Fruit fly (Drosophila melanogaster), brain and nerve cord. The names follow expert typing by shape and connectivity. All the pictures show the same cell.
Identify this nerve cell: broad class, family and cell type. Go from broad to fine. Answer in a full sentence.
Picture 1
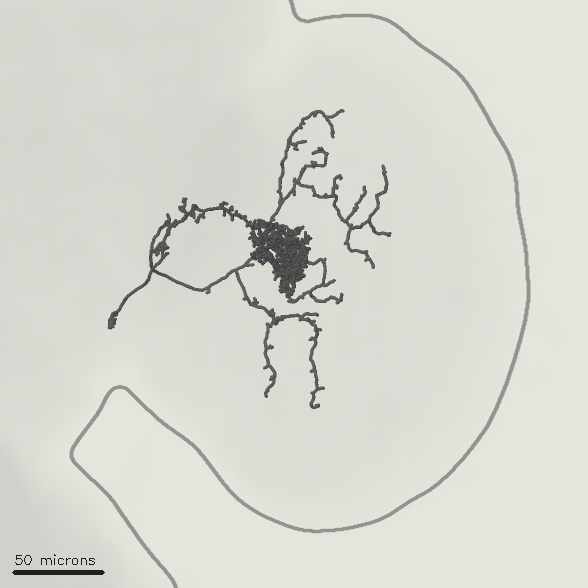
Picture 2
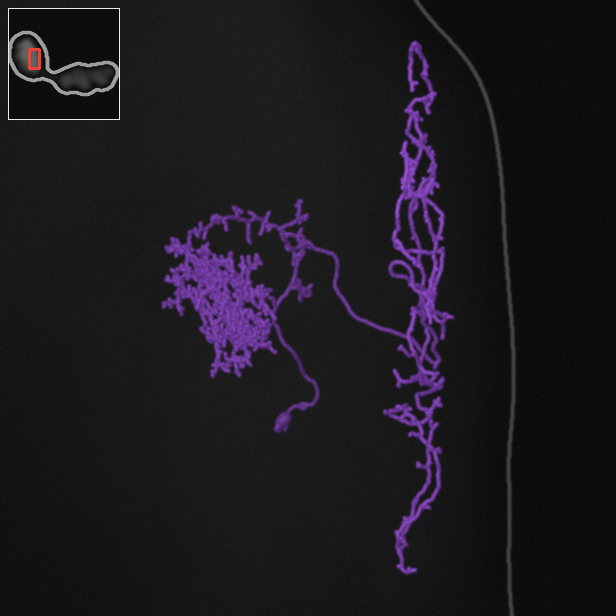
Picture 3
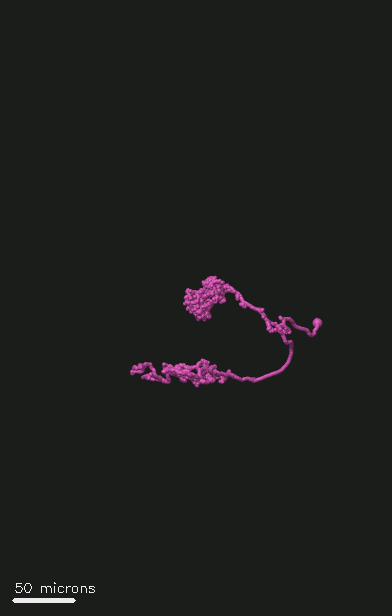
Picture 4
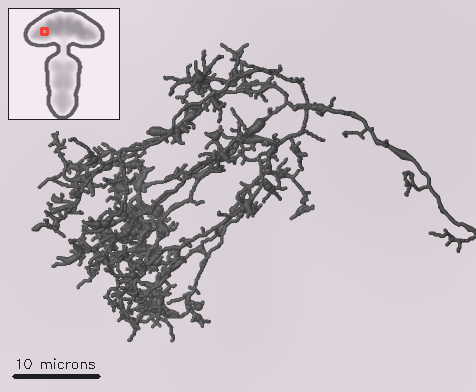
An optic-lobe intrinsic neuron of the LOLP family, type LOLP1.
